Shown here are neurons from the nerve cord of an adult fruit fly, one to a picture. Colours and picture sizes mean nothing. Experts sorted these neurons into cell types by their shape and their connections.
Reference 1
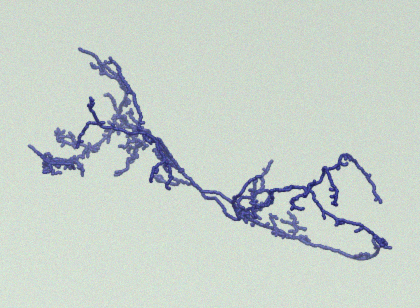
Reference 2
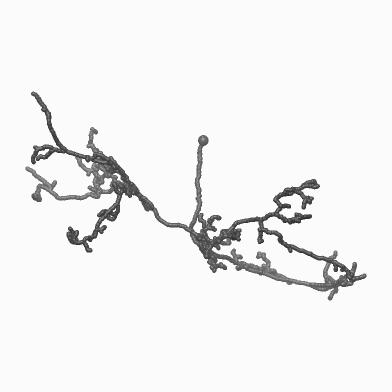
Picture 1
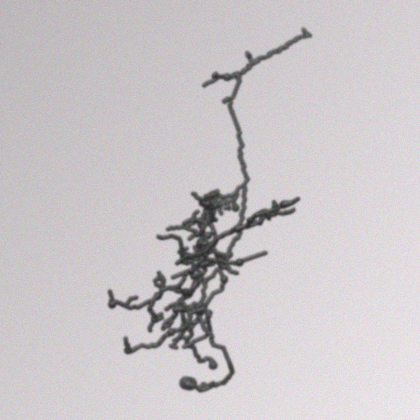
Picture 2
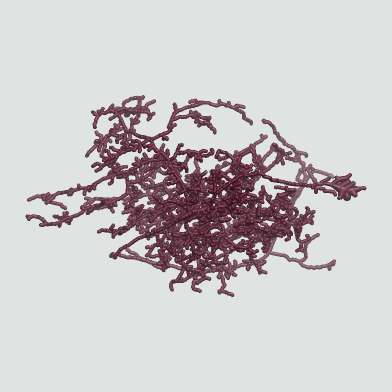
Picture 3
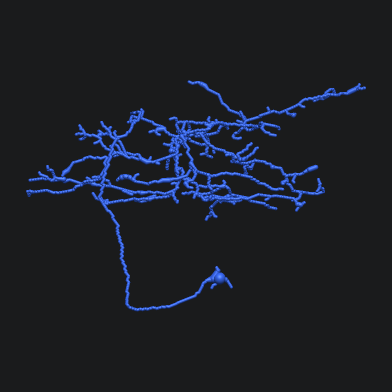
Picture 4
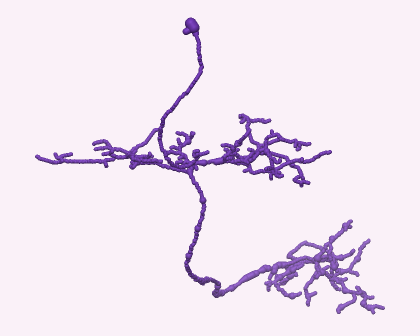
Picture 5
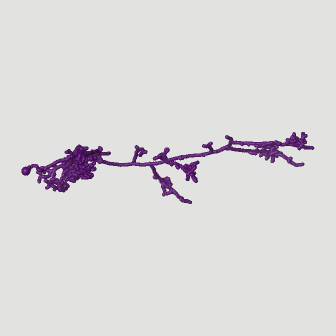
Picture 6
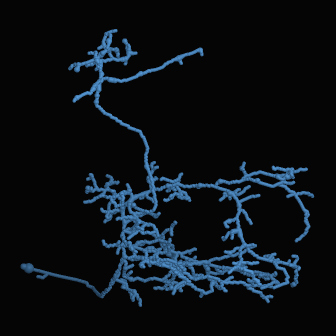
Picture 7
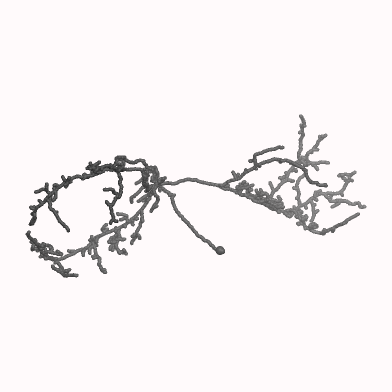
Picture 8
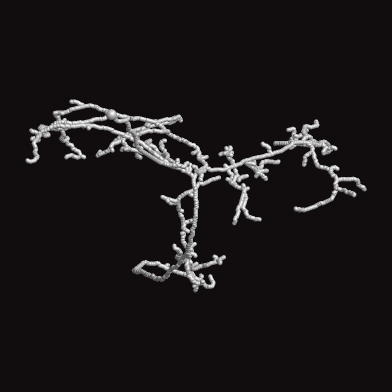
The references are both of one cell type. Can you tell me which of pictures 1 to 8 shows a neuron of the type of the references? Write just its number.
7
